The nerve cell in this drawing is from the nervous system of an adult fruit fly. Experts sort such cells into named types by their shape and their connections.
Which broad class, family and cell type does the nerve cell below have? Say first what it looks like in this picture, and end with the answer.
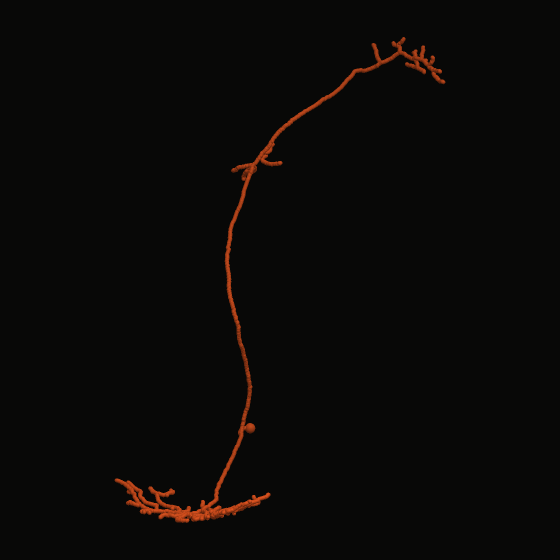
Its cell body lies at the bottom of the picture. In this view it is taller than it is wide. It is an optic-lobe intrinsic neuron. Its family is hemilineage VPNl&d1_lateral. Its cell type is MeVPMe5.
